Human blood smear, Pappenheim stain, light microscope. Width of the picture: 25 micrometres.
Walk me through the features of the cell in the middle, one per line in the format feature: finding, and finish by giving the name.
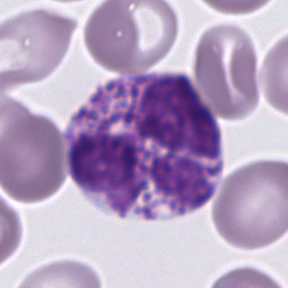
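Granules: coarse, dark blue-purple, in the cytoplasm
Granule spread: some over the nuclear lobes too
Most crowded: upper left part of cell
Nucleus: several large lobes
Size: about 14 micrometres across
Identity: basophil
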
